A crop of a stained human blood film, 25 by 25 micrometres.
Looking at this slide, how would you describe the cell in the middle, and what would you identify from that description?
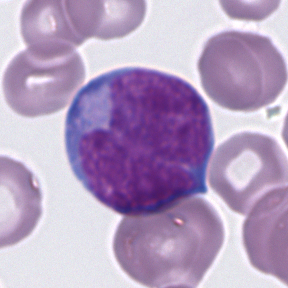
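Outline: at the lower right, the cell edge draws out into a small pointed tip. Nucleus: about 12 micrometres across, filling about 80% of the cell's area, with a deep notch cutting in from the left. Cytoplasm: a thin blue rim, deepest at the edge and widest at upper left, with a paler patch beside the nucleus there. This is a myeloblast.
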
